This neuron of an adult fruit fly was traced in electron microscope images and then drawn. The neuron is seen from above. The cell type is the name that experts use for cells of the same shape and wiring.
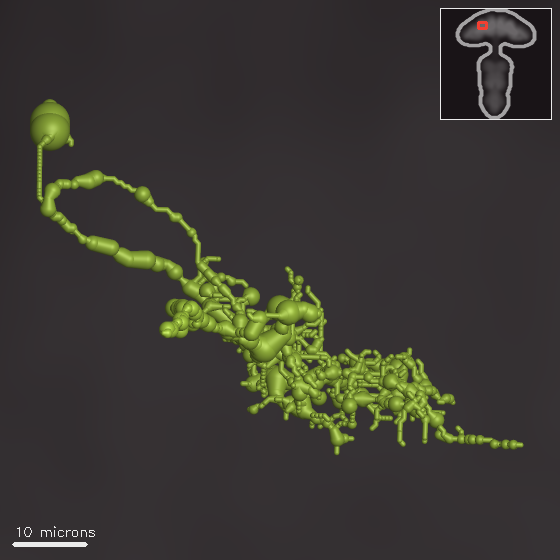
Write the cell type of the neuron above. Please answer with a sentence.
The cell type is CB2108.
